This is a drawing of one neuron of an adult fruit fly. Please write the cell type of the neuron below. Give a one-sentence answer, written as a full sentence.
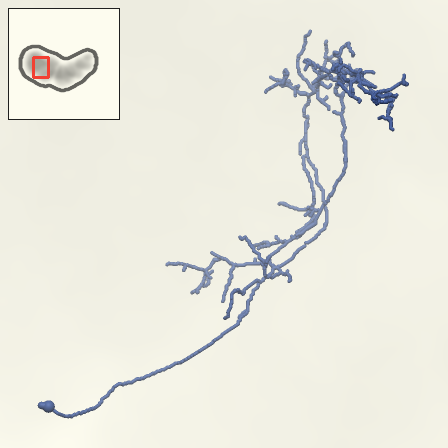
The cell type to which this neuron belongs is VES102.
